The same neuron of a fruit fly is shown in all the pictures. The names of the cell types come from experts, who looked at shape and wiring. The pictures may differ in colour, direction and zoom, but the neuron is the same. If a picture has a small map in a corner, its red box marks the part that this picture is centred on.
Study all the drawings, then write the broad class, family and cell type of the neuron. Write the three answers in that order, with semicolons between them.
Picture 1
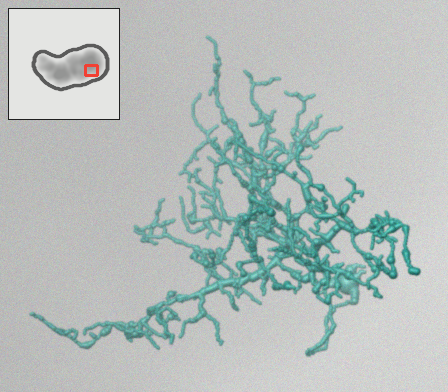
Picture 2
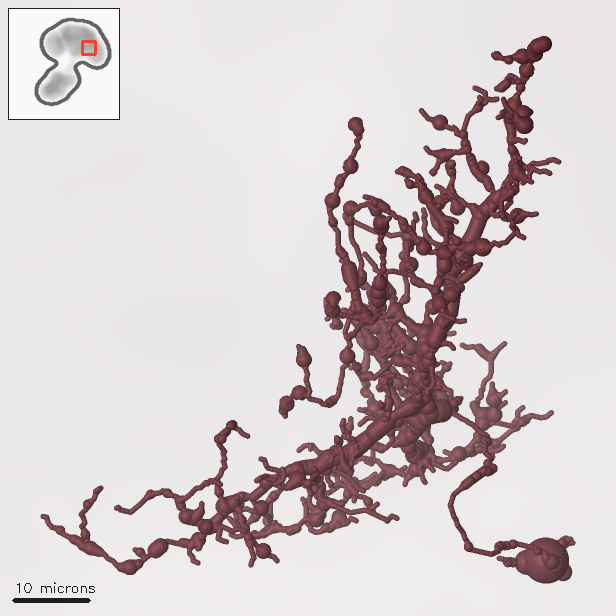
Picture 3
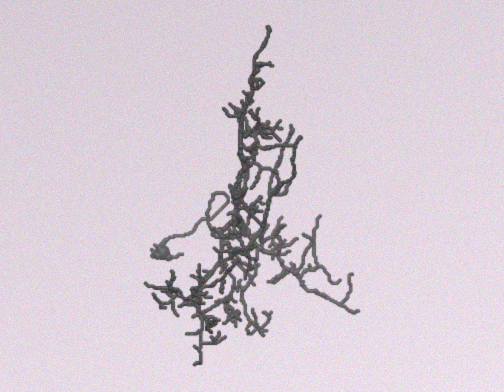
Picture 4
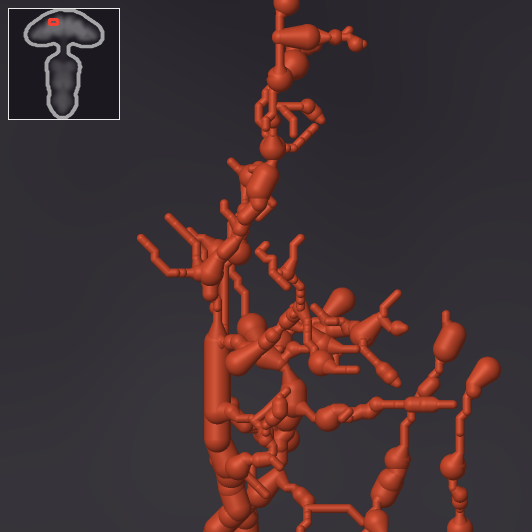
central-brain intrinsic neuron; hemilineage WEDa1; CB1948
